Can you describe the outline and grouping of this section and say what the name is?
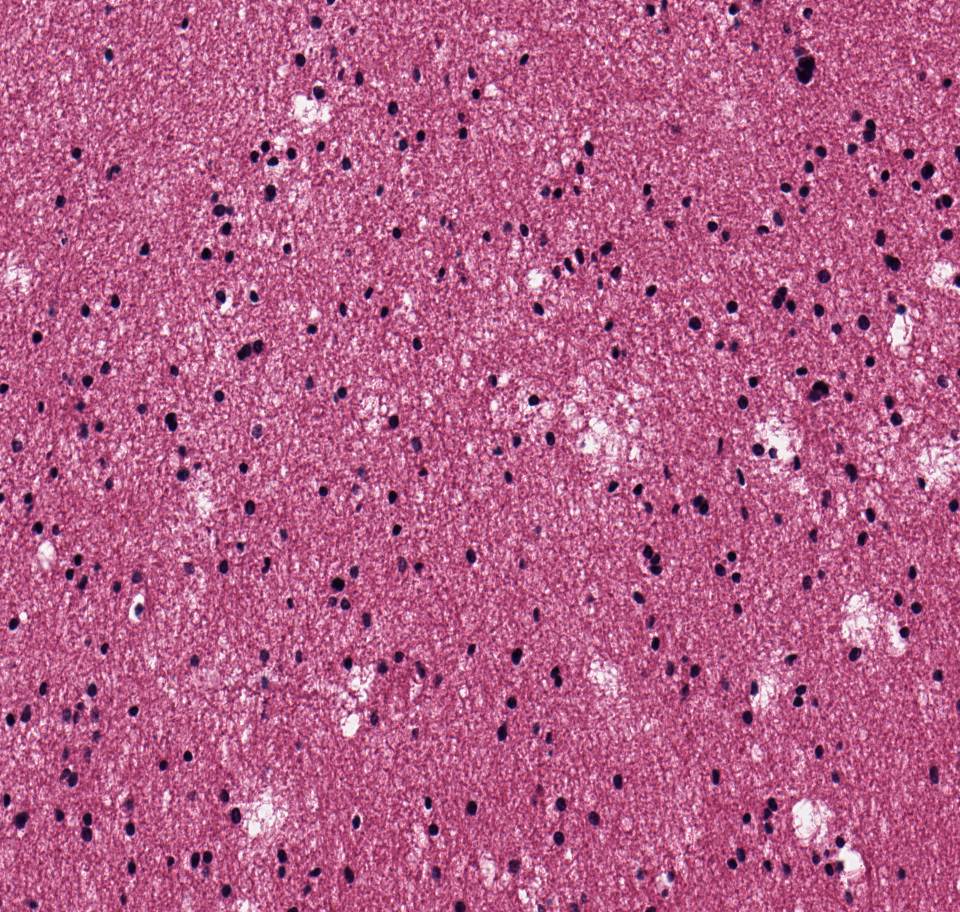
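Basically it's a sheet of finely granular, fibrillary pink matrix right across the field, with no organized architecture. Small, round, dark-staining nuclei are scattered through it, fairly alike in size and shape, with little or no cytoplasm visible. That's cerebral cortex.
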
